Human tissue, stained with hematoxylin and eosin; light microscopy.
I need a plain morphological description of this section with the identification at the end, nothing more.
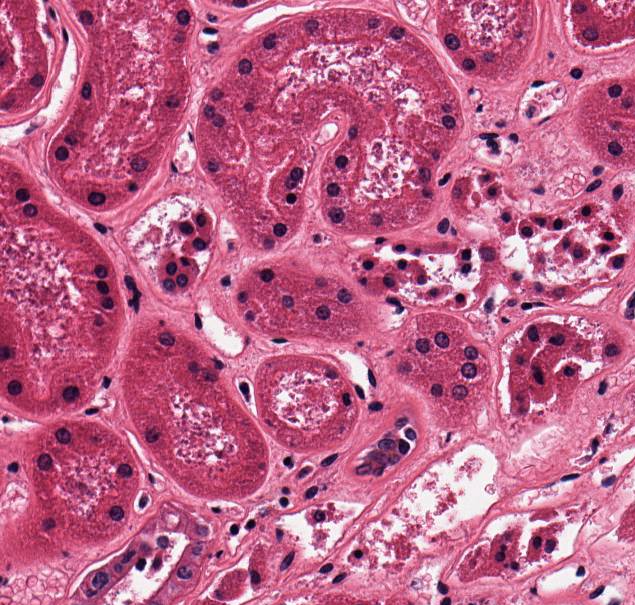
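Closely packed tubules take up most of the field, cut in round, oval and curved profiles with only thin stroma between them. Each is lined by a single layer of tall cuboidal cells, their cytoplasm abundant, deep pink and finely granular, and the borders between neighbouring cells hard to make out. The stroma holds flattened dark nuclei and narrow capillaries, some holding red cells. It's renal cortex.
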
